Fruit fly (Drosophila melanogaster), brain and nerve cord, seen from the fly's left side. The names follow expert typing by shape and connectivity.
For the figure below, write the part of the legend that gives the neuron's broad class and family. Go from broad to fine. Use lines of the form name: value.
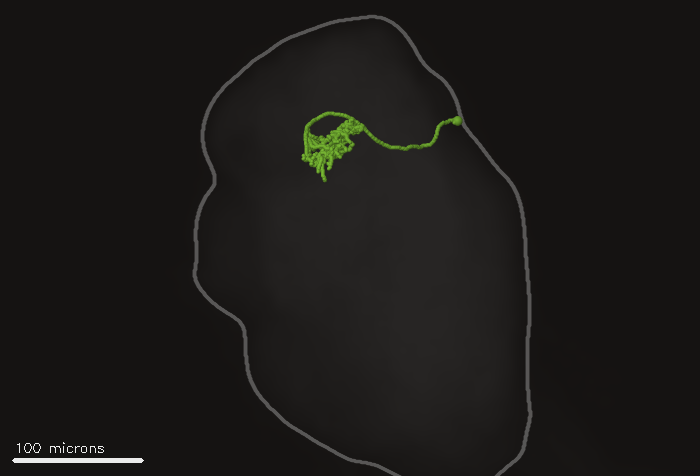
broad class: central-brain intrinsic neuron
family: hemilineage DM6_dorso_medial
